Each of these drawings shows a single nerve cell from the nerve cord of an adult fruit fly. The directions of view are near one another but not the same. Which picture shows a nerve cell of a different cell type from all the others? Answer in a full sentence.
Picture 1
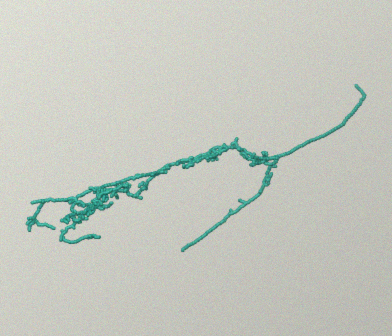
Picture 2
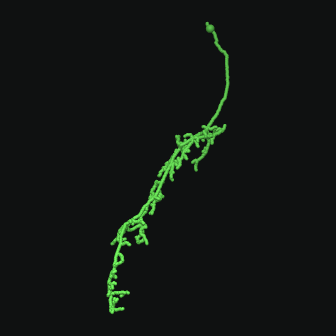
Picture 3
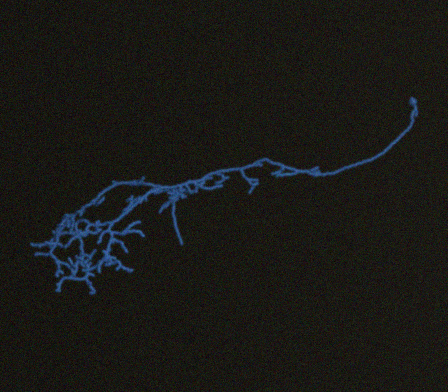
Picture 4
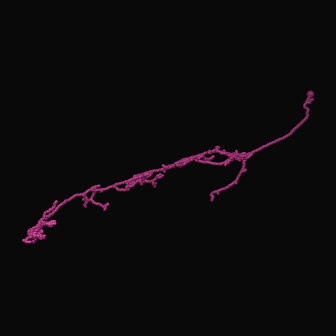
Picture 3 shows a nerve cell of another cell type.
